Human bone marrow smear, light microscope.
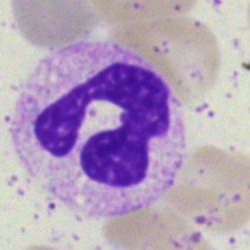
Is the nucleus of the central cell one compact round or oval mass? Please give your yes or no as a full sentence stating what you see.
No, its nucleus is drawn out into a curved band without separate lobes.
